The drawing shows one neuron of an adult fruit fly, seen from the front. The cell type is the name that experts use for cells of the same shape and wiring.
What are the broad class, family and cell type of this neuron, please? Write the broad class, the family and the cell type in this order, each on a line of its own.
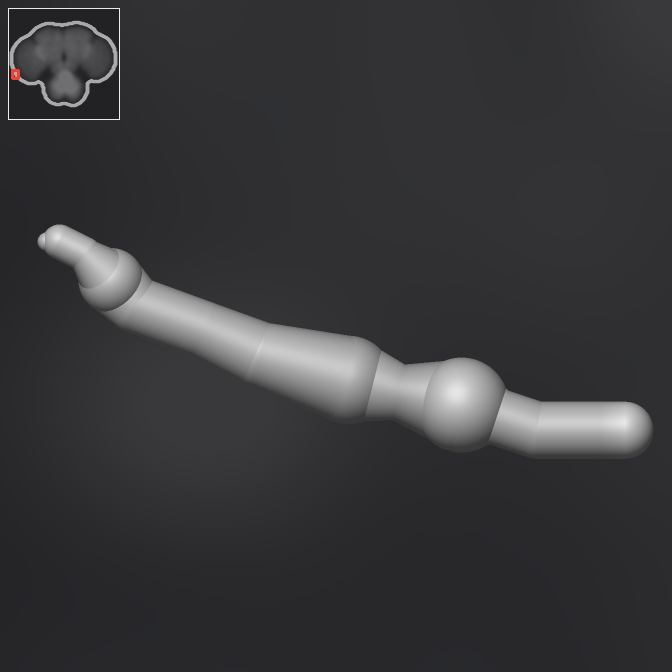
photoreceptor or other optic-lobe sensory neuron
class visual
R1-R6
